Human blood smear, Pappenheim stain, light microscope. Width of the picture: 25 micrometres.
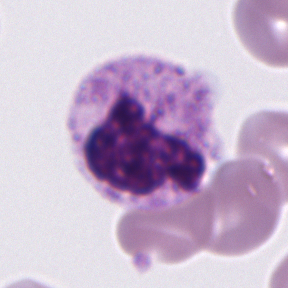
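Segmented neutrophil: the nucleus here is irregular and lobed, notched along its upper edge, and it sits in the lower half of the cell. Its chromatin looks dark purple and coarsely clumped, while the cytoplasm is a pale pinkish-lilac.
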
